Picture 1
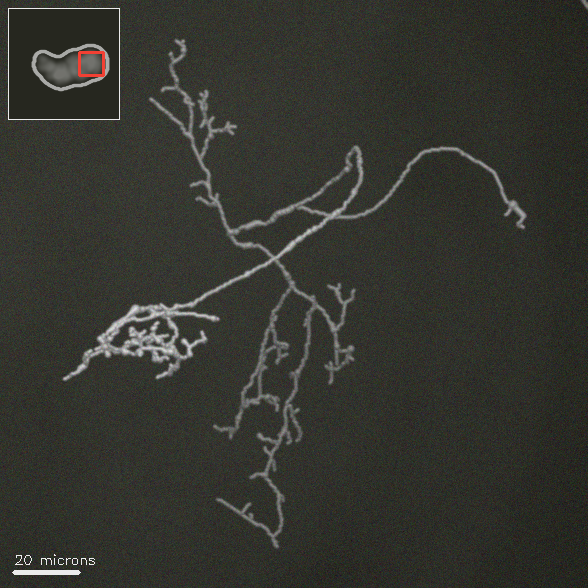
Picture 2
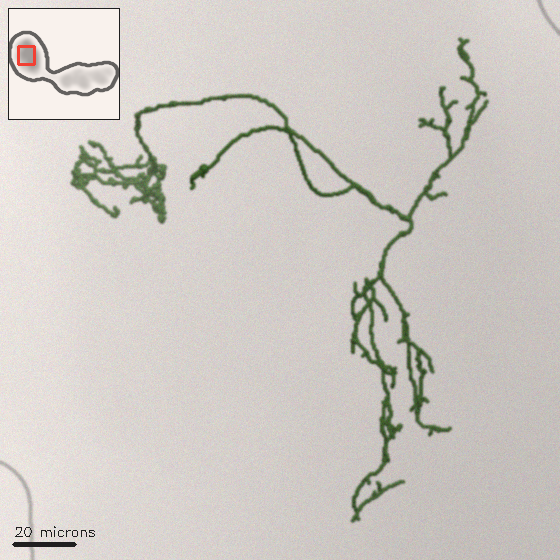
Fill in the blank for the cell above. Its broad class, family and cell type: visual projection neuron; hemilineage SLPa&l1_lateral; LC33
